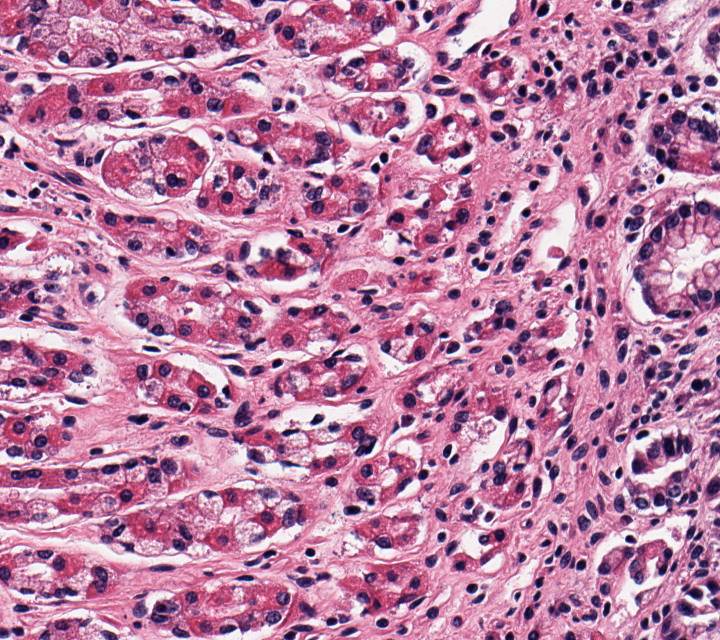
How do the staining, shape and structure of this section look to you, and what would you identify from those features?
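Nests on the left consist mostly of cells with abundant, granular, deeply eosinophilic cytoplasm and round, dark, largely central nuclei. Scattered among the pink cells are some with pale, finely vacuolated cytoplasm. At the upper right edge, tall columnar cells with pale, mucin-filled apical cytoplasm and basal nuclei line a gland. This is stomach.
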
